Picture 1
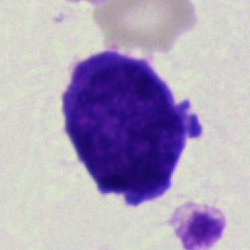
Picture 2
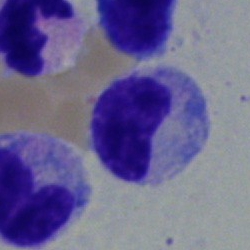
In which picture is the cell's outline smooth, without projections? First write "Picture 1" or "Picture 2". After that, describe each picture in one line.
Picture 2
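Picture 1: A small dark blue bleb projects from the right edge of the cell.
Picture 2: The cell has a round, smooth outline.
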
